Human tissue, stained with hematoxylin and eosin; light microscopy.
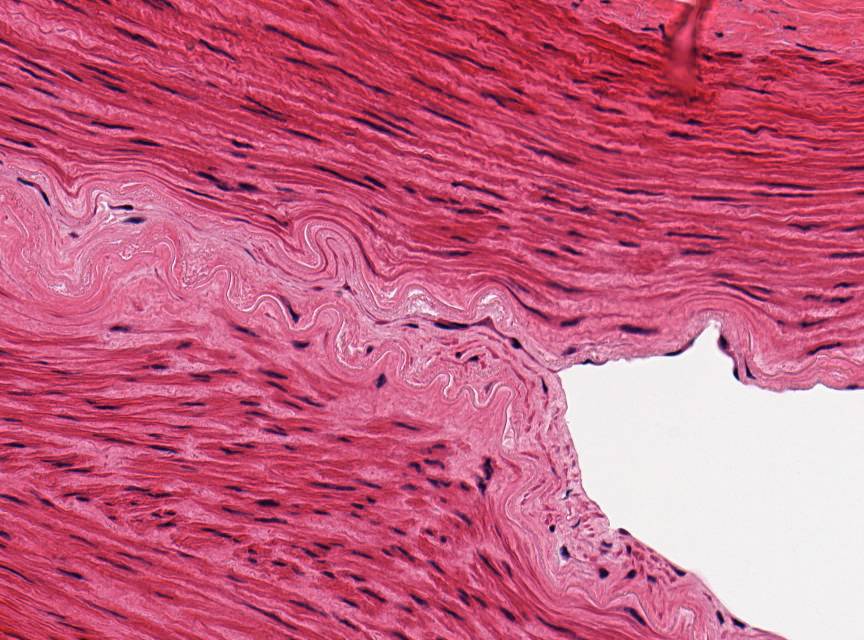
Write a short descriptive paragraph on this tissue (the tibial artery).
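There's a pale pink band, tightly wavy, crossing the middle from the left edge to the empty space on the right. Above it, densely packed pink fibres run roughly horizontally in parallel layers, with dark purple, elongated nuclei lined up along them. At the top edge near the right, a small folded fragment of tissue projects.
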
